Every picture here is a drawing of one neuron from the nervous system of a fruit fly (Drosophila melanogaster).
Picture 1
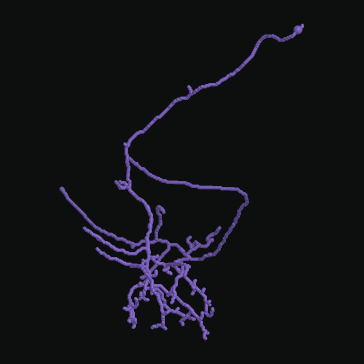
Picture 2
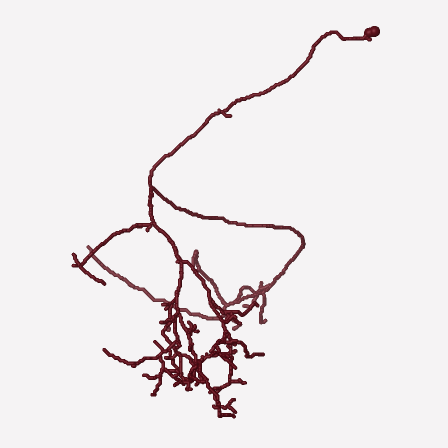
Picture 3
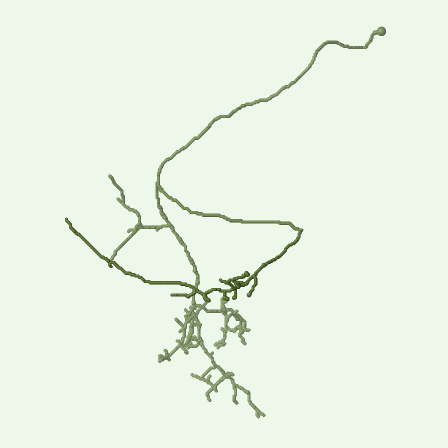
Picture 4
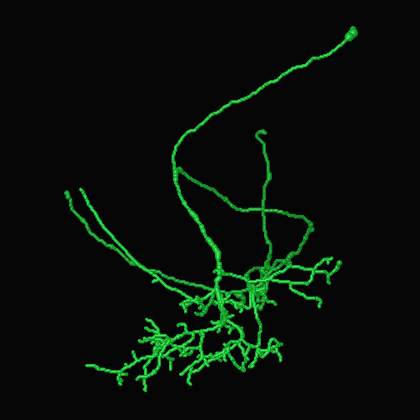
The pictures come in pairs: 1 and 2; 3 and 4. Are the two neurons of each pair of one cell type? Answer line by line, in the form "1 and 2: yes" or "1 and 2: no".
1 and 2: yes
3 and 4: no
